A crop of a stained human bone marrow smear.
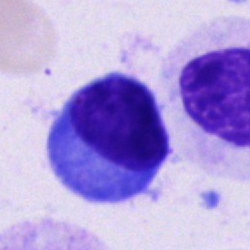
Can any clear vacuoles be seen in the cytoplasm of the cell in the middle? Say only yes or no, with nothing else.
No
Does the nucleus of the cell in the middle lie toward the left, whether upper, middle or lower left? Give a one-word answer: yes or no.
No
